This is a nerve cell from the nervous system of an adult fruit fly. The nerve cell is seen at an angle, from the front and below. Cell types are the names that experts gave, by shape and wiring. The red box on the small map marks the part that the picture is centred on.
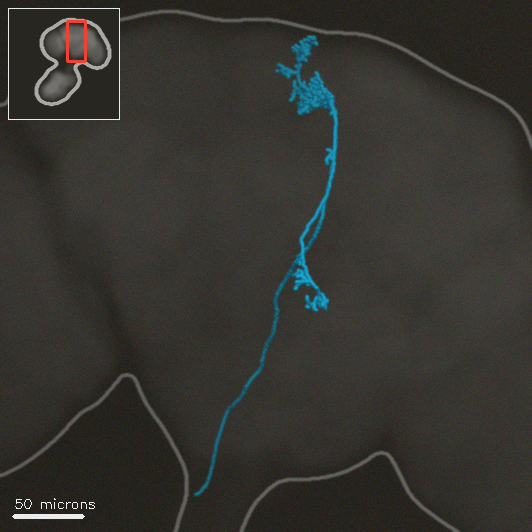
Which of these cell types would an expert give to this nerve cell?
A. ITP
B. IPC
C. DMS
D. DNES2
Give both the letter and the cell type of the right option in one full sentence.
Option B names IPC, the type of cell that the nerve cell is.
